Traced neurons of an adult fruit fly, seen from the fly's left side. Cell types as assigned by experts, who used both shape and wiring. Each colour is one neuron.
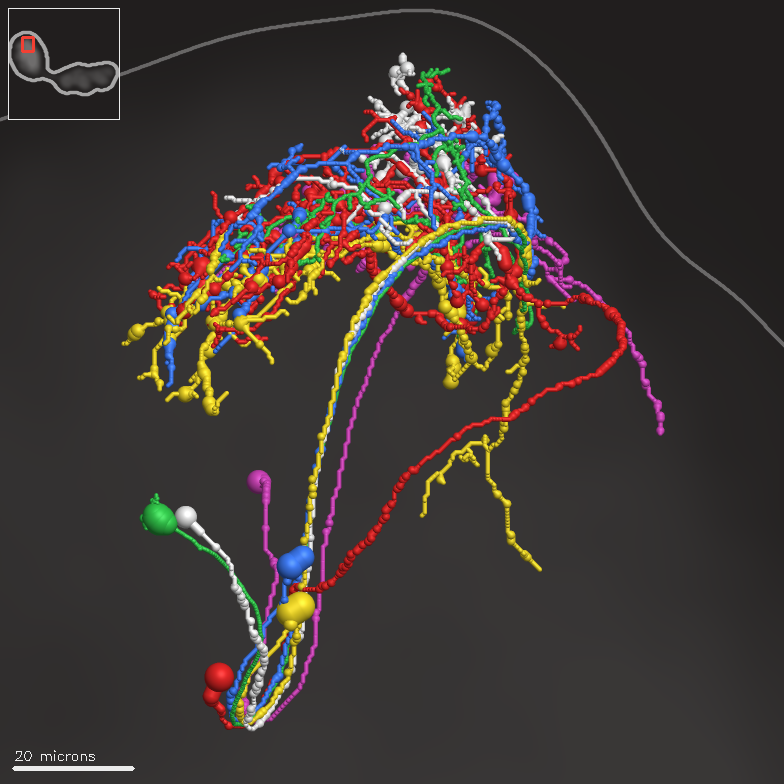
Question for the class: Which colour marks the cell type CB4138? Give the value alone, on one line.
white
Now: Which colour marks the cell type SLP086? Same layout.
yellow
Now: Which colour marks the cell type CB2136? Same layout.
green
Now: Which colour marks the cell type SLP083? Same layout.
red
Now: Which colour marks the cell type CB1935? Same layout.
magenta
